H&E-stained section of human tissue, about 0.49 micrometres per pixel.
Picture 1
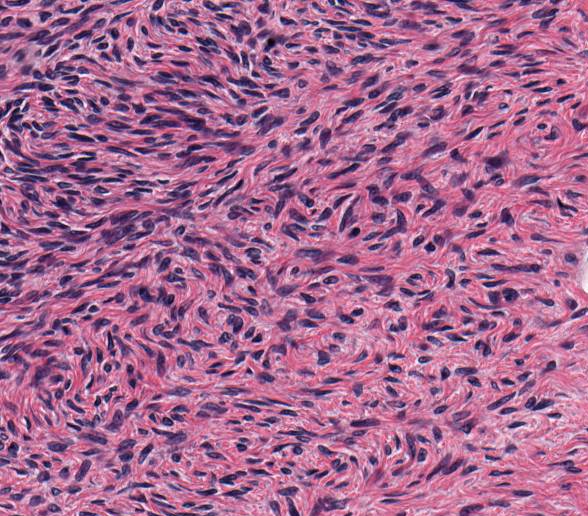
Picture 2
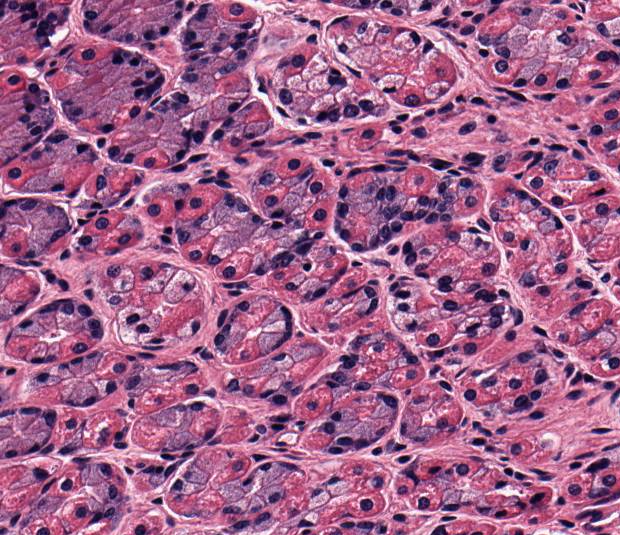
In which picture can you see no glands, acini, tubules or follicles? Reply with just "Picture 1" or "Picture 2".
Picture 1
